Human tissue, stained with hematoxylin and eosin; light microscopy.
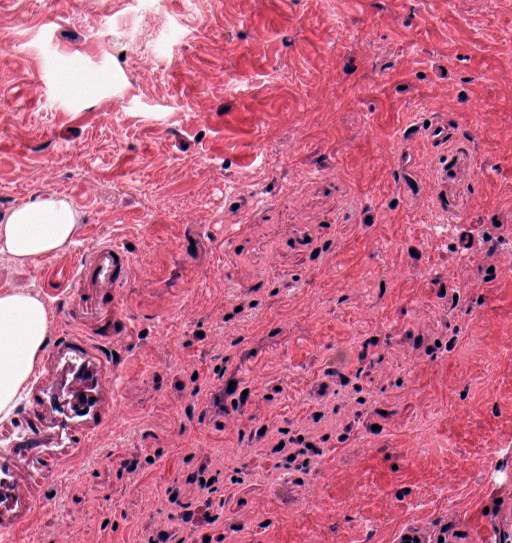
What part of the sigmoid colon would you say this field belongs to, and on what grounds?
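The field shows loose connective tissue. Its scattered stromal nuclei are small, dark and oval to spindle-shaped, more crowded in the lower middle than in the upper part. Clear, rounded empty spaces lie along the left edge and upper left, while thick, wavy, deep pink collagen bundles fill the upper right.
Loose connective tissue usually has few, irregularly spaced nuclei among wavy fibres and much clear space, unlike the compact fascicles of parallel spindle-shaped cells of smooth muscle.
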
